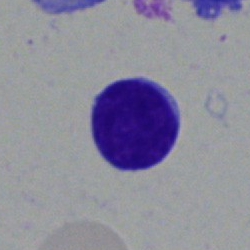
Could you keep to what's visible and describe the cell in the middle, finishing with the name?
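Round and smooth in outline, the cell contains a nucleus whose chromatin stains dark and dense throughout. Cytoplasm is very scant, forming at most a thin rim at the edge. No granules are visible. The cell is a lymphocyte.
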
